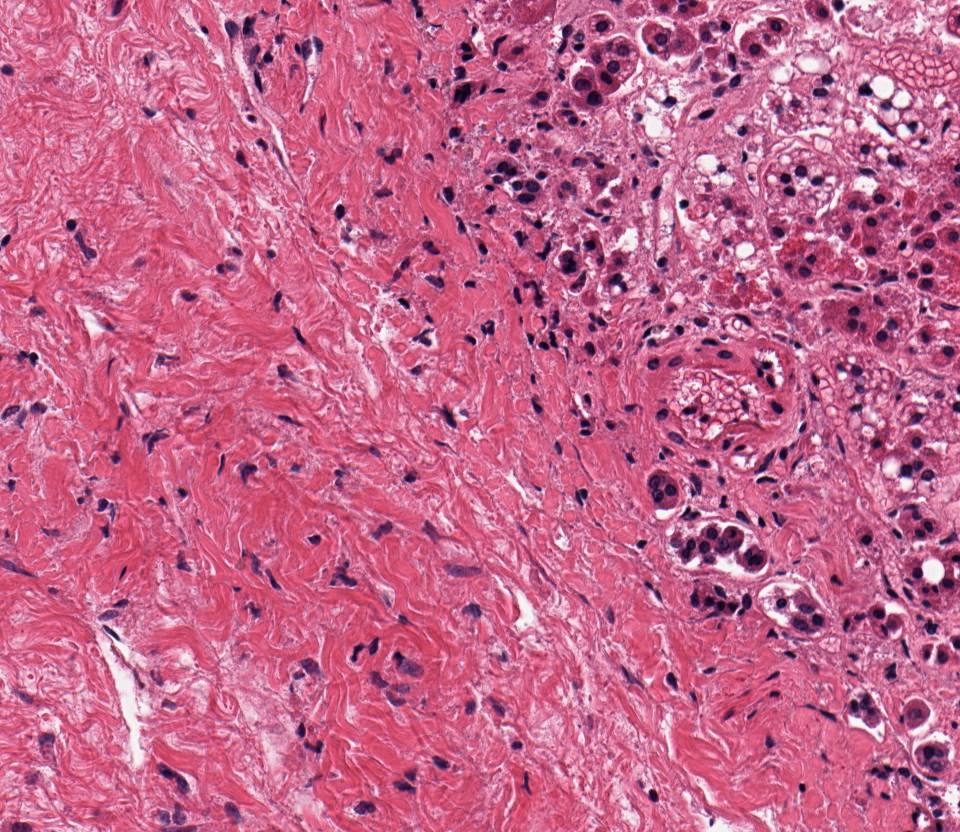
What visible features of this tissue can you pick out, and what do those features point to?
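Sparse nuclei, small, dark and mostly elongated, lie scattered among collagen. On the right, cells form small rounded nests separated by thin fibrous strands, and their nuclei are round and darkly stained. Other cells there have abundant granular eosinophilic cytoplasm. The tissue is adrenal gland.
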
